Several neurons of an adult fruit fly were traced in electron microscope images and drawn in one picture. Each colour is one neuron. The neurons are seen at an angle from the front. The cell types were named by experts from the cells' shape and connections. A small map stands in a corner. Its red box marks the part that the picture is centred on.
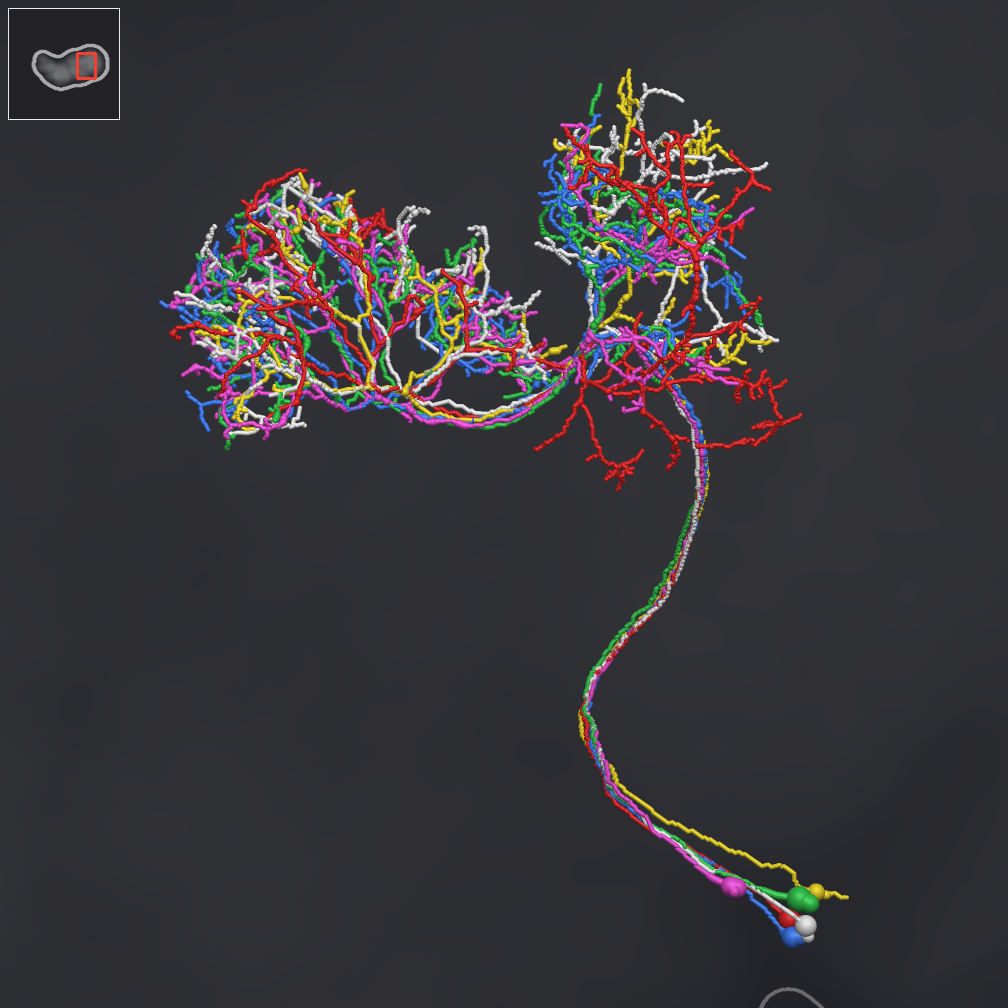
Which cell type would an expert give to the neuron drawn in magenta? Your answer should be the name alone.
FB4J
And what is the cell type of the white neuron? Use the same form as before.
FB4A_b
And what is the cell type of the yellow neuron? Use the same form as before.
FB4A_a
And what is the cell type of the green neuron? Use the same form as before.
FB4D_c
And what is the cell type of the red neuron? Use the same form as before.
FB4E_b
